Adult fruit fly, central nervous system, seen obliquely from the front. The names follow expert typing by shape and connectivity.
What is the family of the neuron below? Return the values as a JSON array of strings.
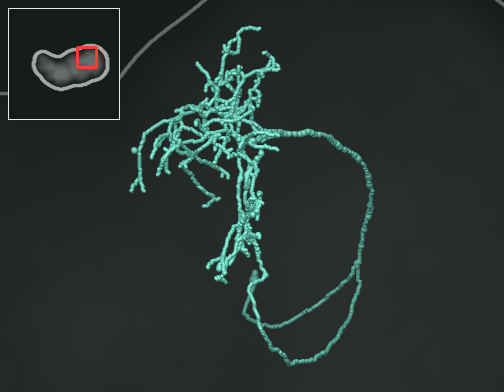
["hemilineage VLPl&p1_posterior"]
